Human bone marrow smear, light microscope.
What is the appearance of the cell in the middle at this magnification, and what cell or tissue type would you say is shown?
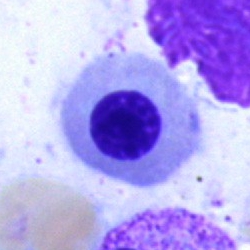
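Near the centre of the cell sits the nucleus, in which no nucleolus is visible. A wide rim of cytoplasm surrounds it on all sides, and this cytoplasm contains no granules. The cell is an erythroblast.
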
